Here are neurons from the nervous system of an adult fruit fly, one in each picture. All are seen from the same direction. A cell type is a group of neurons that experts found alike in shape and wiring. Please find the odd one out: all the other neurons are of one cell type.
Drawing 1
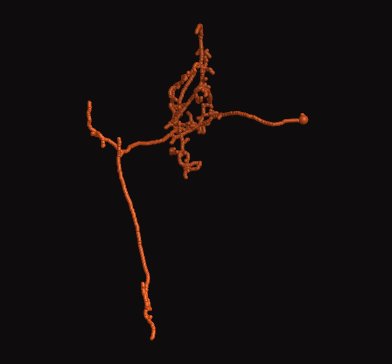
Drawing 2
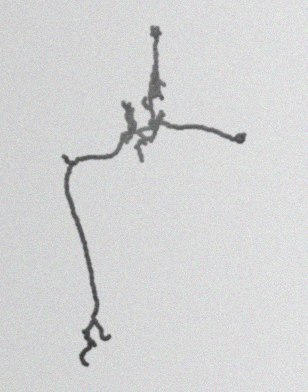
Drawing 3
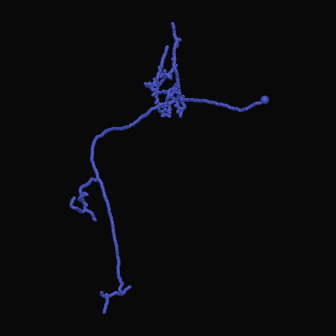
1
